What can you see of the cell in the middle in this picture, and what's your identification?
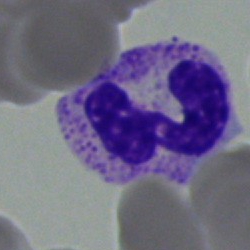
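Its nucleus is curved into a U shape opening toward the top. Chromatin appears dense and dark purple. Abundant pale lilac-pink cytoplasm surrounds the nucleus, with small violet granules scattered throughout. This cell is a band neutrophil.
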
